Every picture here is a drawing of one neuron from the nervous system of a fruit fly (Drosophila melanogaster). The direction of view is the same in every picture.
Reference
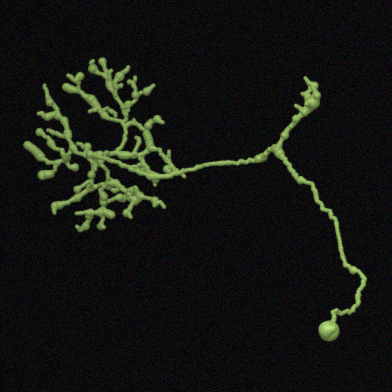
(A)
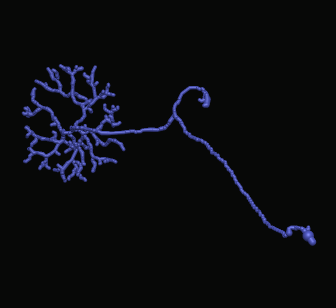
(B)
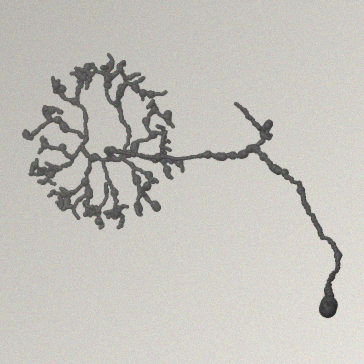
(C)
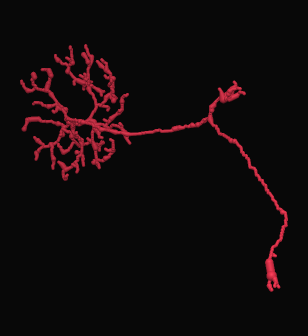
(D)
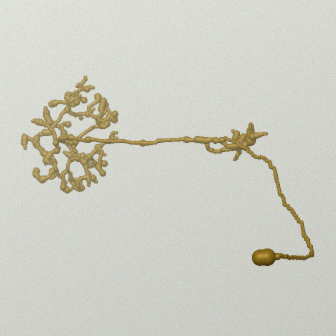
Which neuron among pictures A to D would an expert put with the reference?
Picture C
